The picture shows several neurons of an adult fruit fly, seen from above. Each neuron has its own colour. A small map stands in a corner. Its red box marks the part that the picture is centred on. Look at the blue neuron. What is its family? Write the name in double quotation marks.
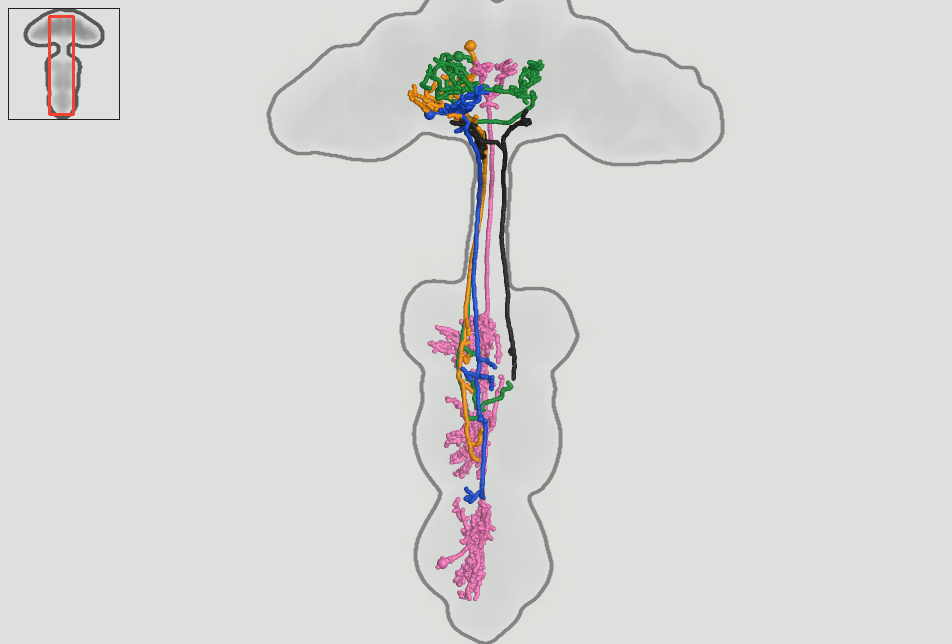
"hemilineage LB12"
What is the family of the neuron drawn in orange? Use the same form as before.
"hemilineage MX3"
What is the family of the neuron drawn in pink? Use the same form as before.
"hemilineage 17A"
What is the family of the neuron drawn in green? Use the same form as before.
"hemilineage MX3"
